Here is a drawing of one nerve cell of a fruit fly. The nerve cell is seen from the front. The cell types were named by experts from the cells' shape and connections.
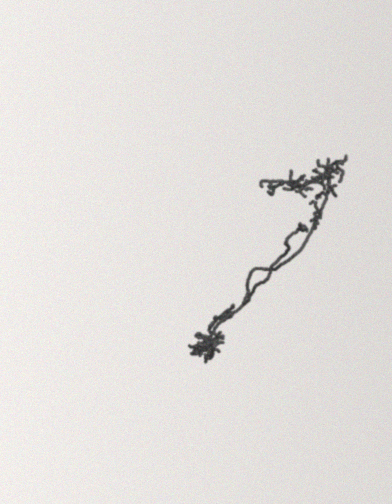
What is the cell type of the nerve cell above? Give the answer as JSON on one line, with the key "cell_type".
{"cell_type": "AVLP445"}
